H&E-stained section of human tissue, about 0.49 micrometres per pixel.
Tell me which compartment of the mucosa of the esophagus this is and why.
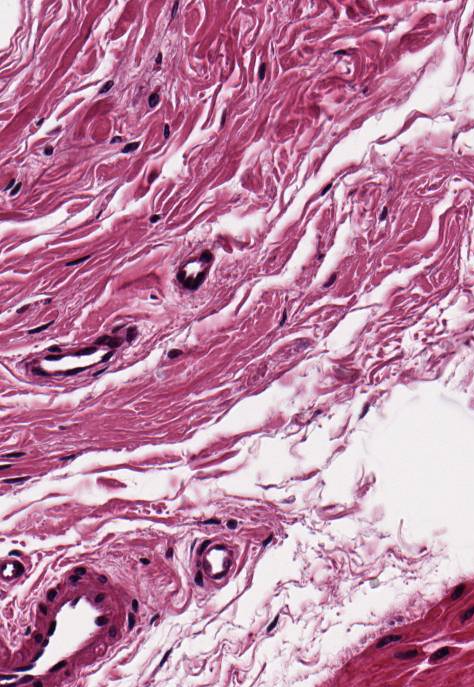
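It is loose connective tissue. Check the vessels: several small thin-walled ones, with flattened endothelial nuclei around narrow lumina, lie in the left half.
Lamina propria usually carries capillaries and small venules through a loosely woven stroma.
Check the nuclei: between the bundles they are few, small, dark and spindle-shaped.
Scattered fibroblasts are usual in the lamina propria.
Check the collagen: its bundles are wavy and deep pink. No surface epithelium appears anywhere.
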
